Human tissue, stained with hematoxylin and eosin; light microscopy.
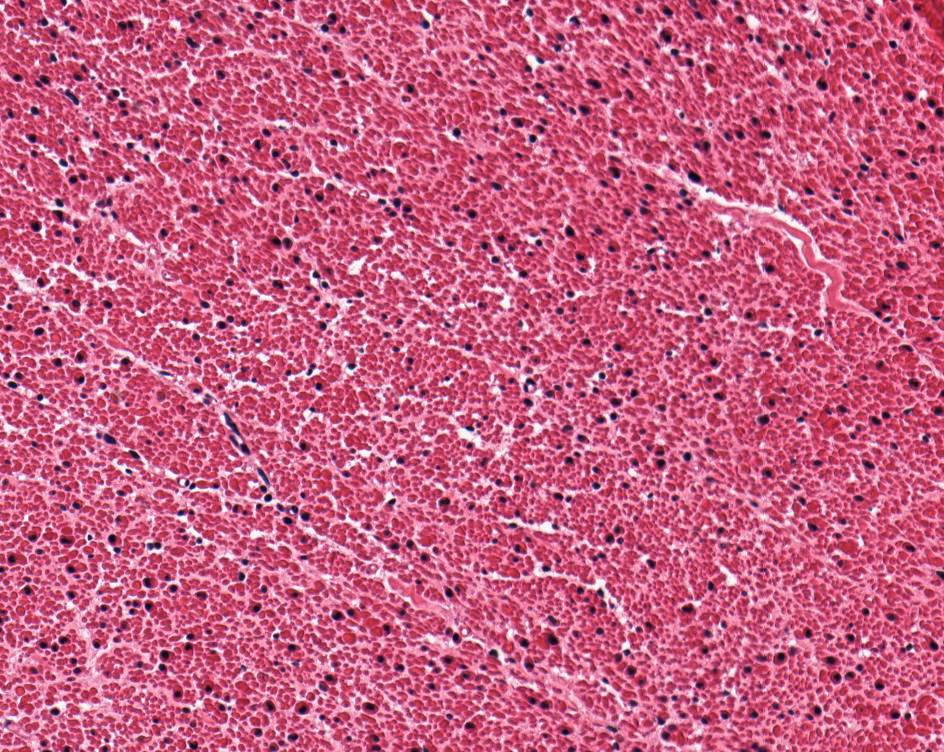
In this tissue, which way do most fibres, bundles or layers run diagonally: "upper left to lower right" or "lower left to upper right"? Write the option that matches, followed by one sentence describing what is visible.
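Upper left to lower right. Thin pale pink septa and clefts run mostly from the upper left toward the lower right, dividing the profiles into bundles.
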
